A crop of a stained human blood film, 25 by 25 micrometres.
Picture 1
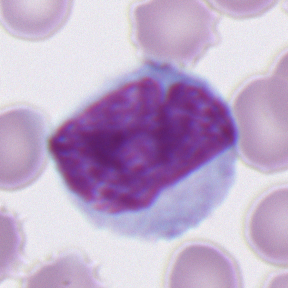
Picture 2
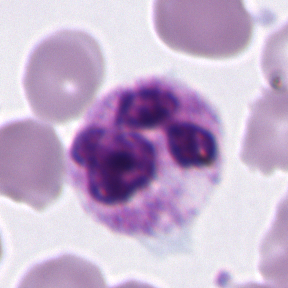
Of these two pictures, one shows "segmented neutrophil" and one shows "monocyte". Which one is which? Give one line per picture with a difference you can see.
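Picture 1: monocyte. No granules are visible in the cytoplasm.
Picture 2: segmented neutrophil. Fine pinkish-violet granules are scattered throughout the cytoplasm.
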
